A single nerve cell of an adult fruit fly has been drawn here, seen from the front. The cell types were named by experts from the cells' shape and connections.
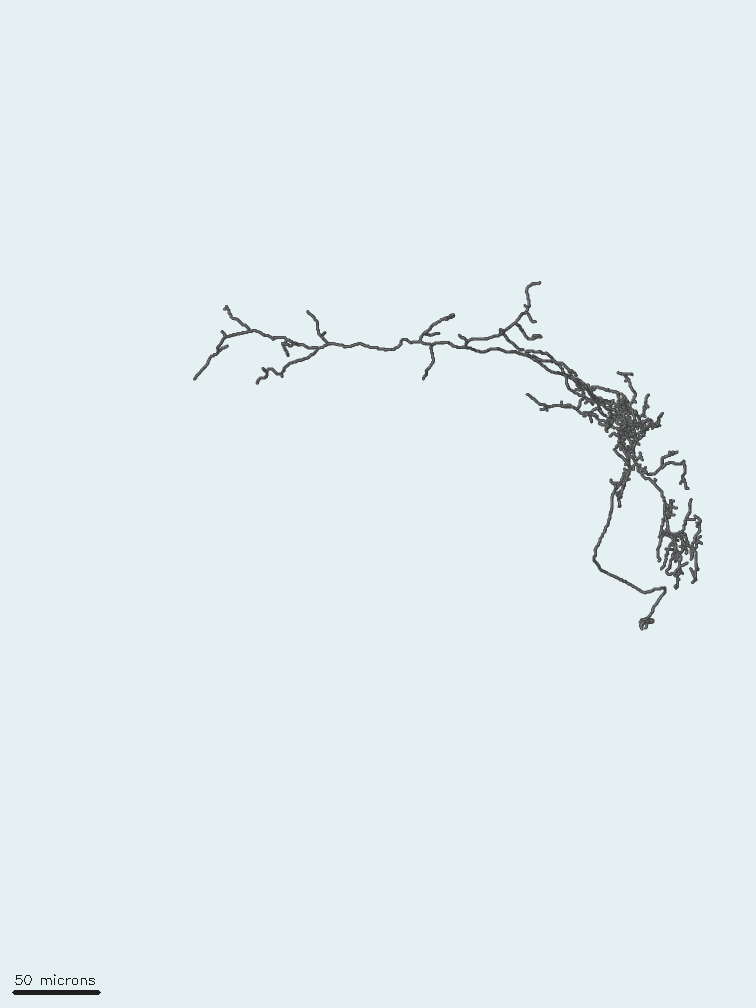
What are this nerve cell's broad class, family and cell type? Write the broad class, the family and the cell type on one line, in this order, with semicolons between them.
visual projection neuron; LoVP; LoVP60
